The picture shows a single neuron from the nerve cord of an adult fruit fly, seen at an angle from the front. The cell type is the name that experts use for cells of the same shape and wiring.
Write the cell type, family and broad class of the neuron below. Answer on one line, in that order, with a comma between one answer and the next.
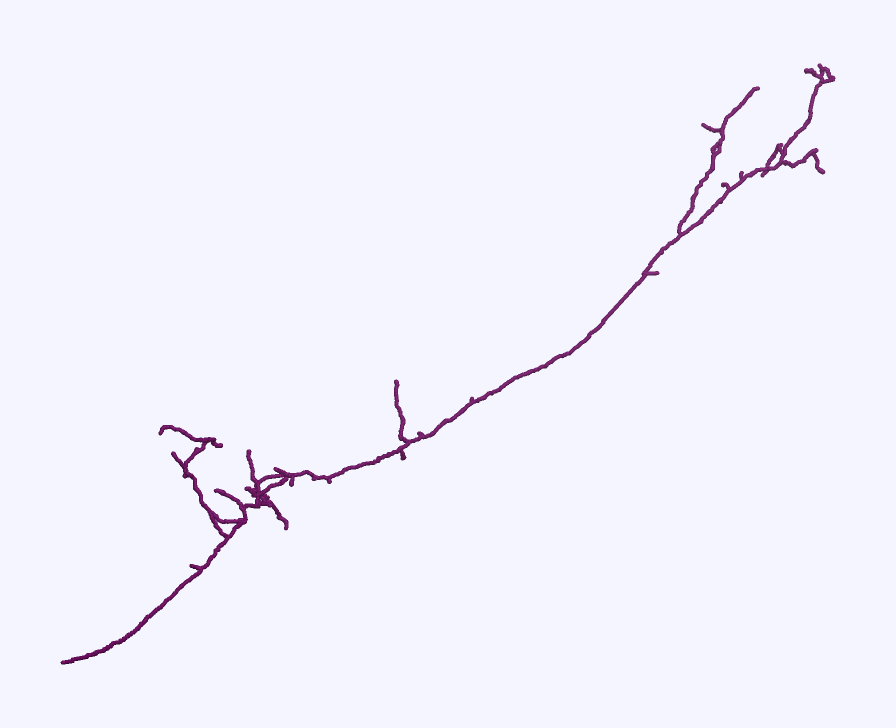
DNg107, DNg, descending neuron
